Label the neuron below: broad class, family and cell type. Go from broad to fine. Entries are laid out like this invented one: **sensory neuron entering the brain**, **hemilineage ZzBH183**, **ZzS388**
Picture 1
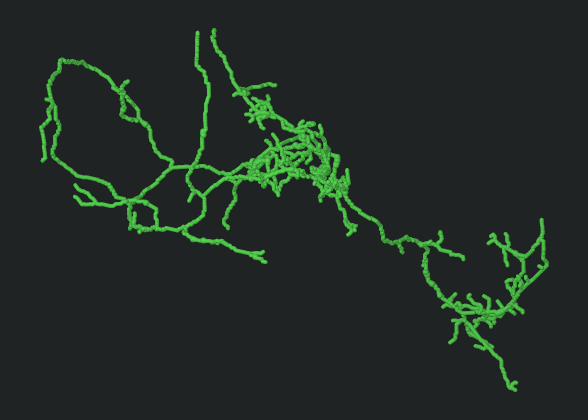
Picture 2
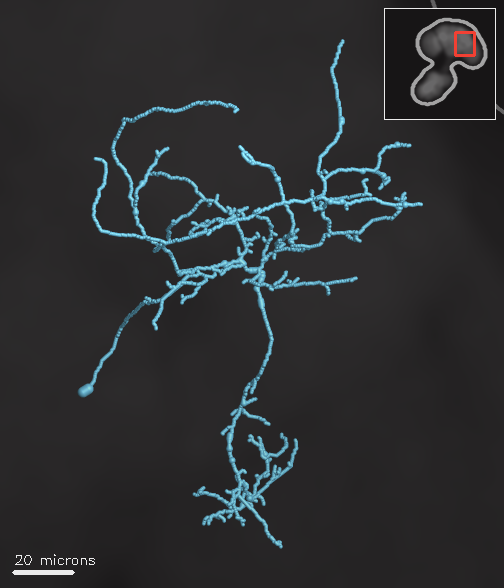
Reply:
**visual projection neuron**, **hemilineage VLPl&p2_posterior**, **LoVP55**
